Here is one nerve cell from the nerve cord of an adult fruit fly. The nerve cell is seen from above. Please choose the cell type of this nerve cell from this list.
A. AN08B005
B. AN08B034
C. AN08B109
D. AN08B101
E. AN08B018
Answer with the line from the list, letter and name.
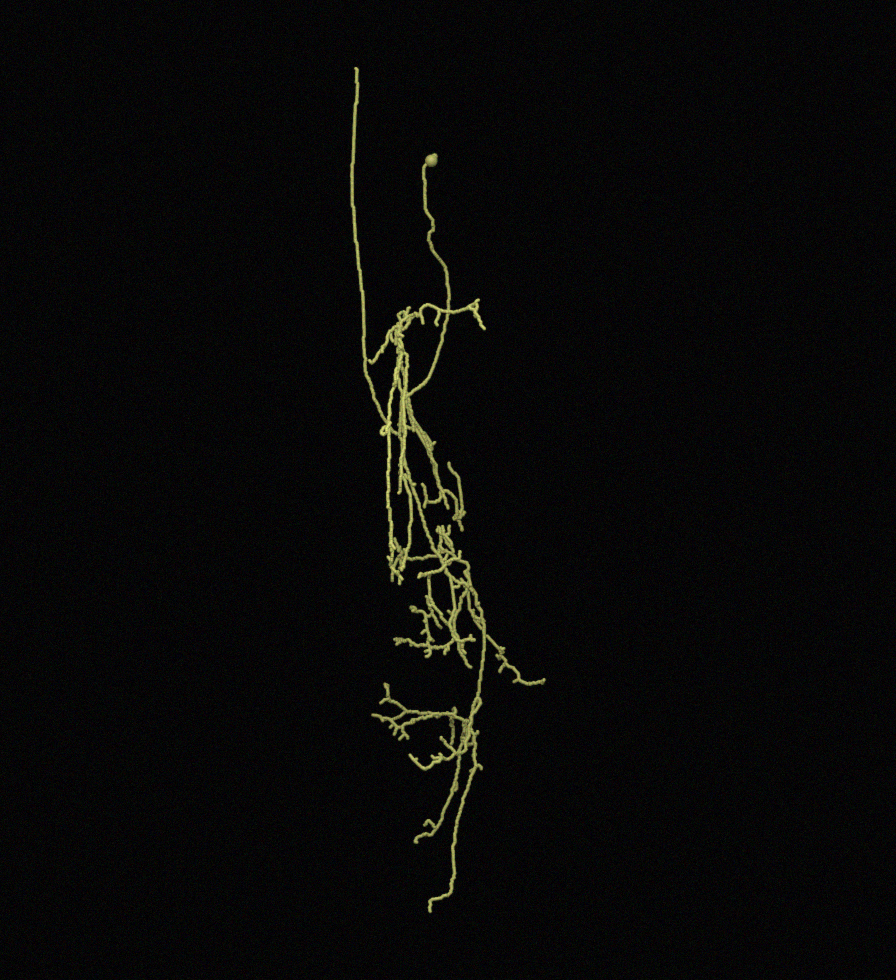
D. AN08B101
